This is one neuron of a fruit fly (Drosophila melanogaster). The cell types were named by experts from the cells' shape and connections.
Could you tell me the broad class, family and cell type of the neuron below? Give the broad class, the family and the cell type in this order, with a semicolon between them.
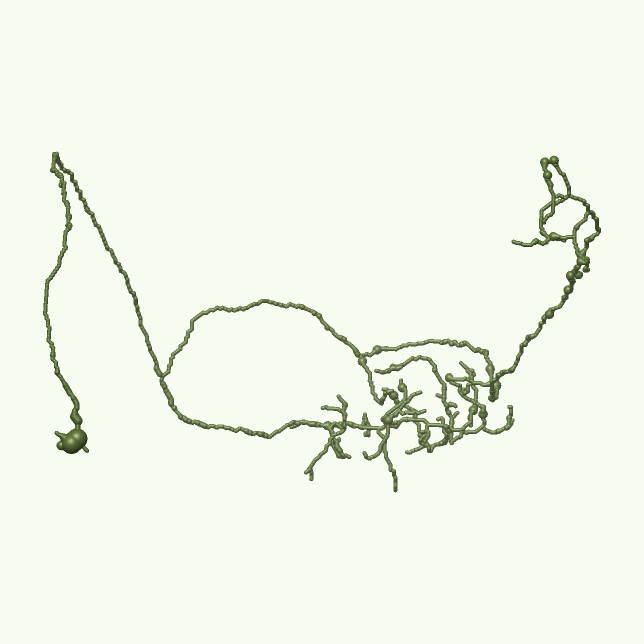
central-brain intrinsic neuron; hemilineage WEDd1; WEDPN8B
